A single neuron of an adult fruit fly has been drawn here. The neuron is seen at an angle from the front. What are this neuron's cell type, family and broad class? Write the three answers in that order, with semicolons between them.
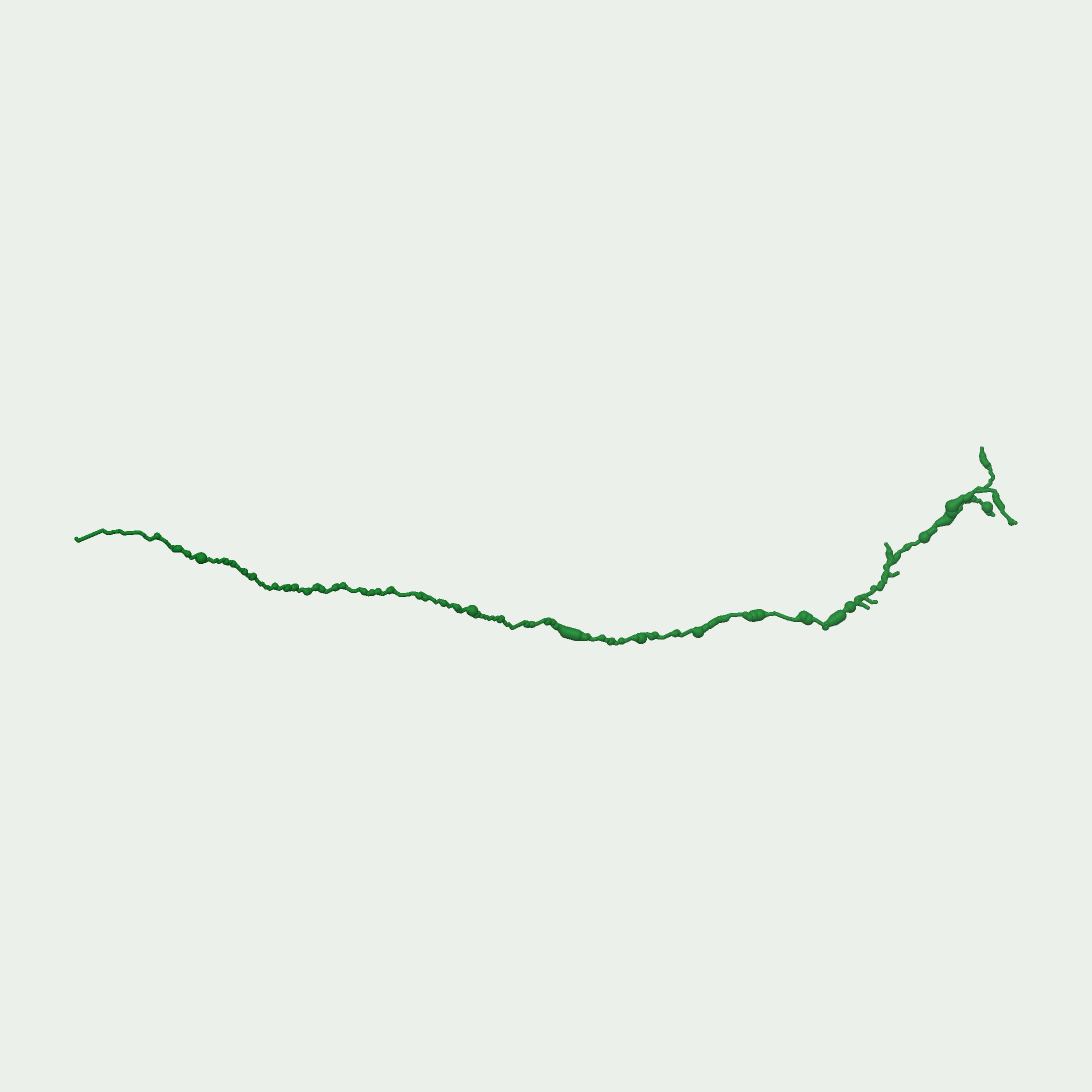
JO-EV6; class mechanosensory; sensory neuron entering the brain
